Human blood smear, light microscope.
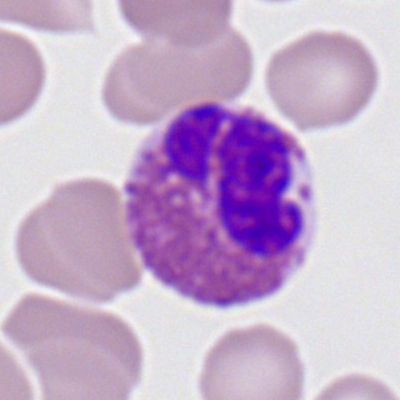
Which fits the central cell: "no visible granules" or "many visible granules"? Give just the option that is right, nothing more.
Many visible granules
